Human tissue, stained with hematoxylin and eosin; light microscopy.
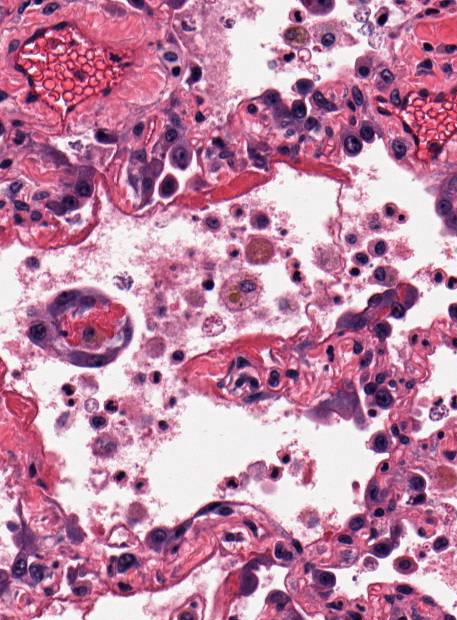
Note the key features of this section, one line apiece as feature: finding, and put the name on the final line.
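Vessels: packed with red blood cells, within the septa at top left and top right.
Macrophages: several large rounded ones floating in the central space, with golden-brown pigment in their cytoplasm.
Septal lining: in many places, plump cuboidal cells with round, dark nuclei.
Fat cells: none anywhere in the field.
Name: lung.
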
